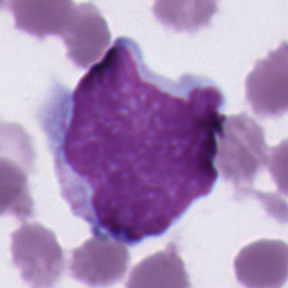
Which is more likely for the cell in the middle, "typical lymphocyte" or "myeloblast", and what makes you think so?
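Myeloblast, not typical lymphocyte. Decisive: chromatin finely stippled with small pale spots, not gathered into coarse dark clumps.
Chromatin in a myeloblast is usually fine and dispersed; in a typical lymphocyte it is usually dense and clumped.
Other findings: nuclear outline irregular and angular, notched along the upper edge; nucleus about 80% of cell area; cytoplasm a thin pale grey-blue rim, widest on the left.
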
